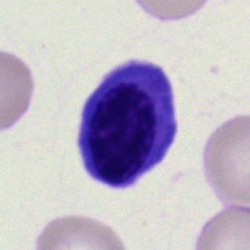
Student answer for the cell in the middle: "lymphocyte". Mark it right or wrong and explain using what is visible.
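The cytoplasm of this cell is stained a deep blue.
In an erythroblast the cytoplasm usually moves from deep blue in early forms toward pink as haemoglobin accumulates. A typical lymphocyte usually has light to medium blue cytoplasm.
The deep blue therefore goes with an early erythroblast and against lymphocyte. The chromatin is dark and dense, in coarse clumps.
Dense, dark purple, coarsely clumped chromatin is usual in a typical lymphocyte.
This feature goes with lymphocyte and gives no reason to set that name aside. The cell is oval, its long axis tilted so the top leans to the right, and its cytoplasm is wider along the top and right side than along the lower left. No granules are seen in the cytoplasm, and no other cell touches it; red cells lie apart around it. Weighing these, lymphocyte does not fit: the cell is an erythroblast.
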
